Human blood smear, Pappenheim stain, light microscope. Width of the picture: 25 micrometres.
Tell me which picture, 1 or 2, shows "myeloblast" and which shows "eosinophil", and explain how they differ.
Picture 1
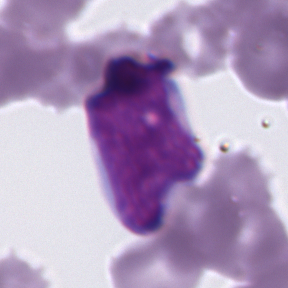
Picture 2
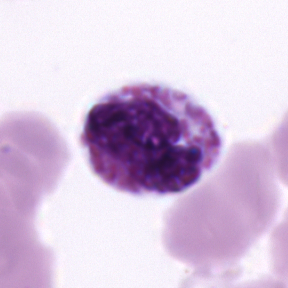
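The first picture shows a myeloblast; the second shows an eosinophil. The myeloblast appears as a deep purple mass with an irregular, elongated outline, taller than it is wide, and no distinct rim of cytoplasm around it.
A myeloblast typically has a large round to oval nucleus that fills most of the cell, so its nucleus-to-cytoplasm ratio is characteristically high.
The top edge of the mass is notched and stained darker than the rest, and a single small pale pink spot lies near the middle of its upper half. No distinct granules are seen in the myeloblast. The eosinophil, about 12 by 10 micrometres, instead has reddish-purple granules scattered over both its cytoplasm and its nucleus. Its chromatin is dark purple and coarsely clumped, and no nucleoli can be seen.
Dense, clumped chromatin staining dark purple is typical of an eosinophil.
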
